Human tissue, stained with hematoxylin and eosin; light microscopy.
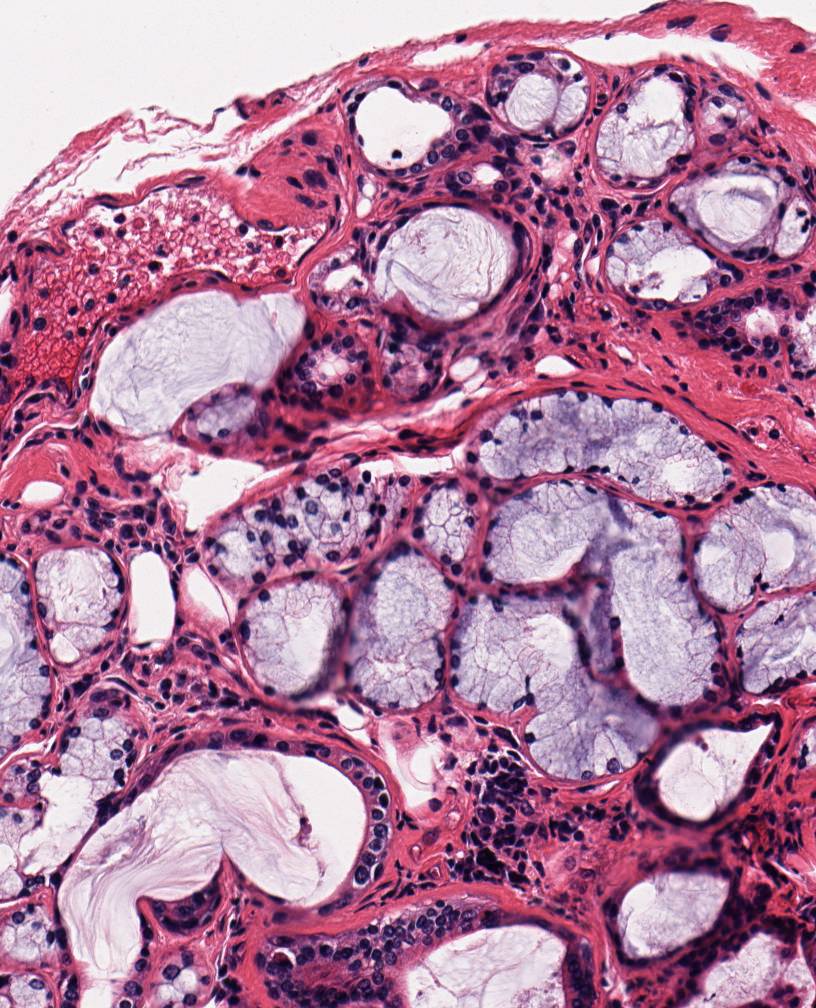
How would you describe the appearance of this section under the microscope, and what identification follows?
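Hmm, rounded and branching glandular units crowd the field, parted by thin bands of pink connective tissue. Most are mucous acini: pale blue-grey frothy cytoplasm, nuclei flattened against the base. Several dilated lumens hold pale grey wispy mucin, largest at lower left. It's minor salivary gland.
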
